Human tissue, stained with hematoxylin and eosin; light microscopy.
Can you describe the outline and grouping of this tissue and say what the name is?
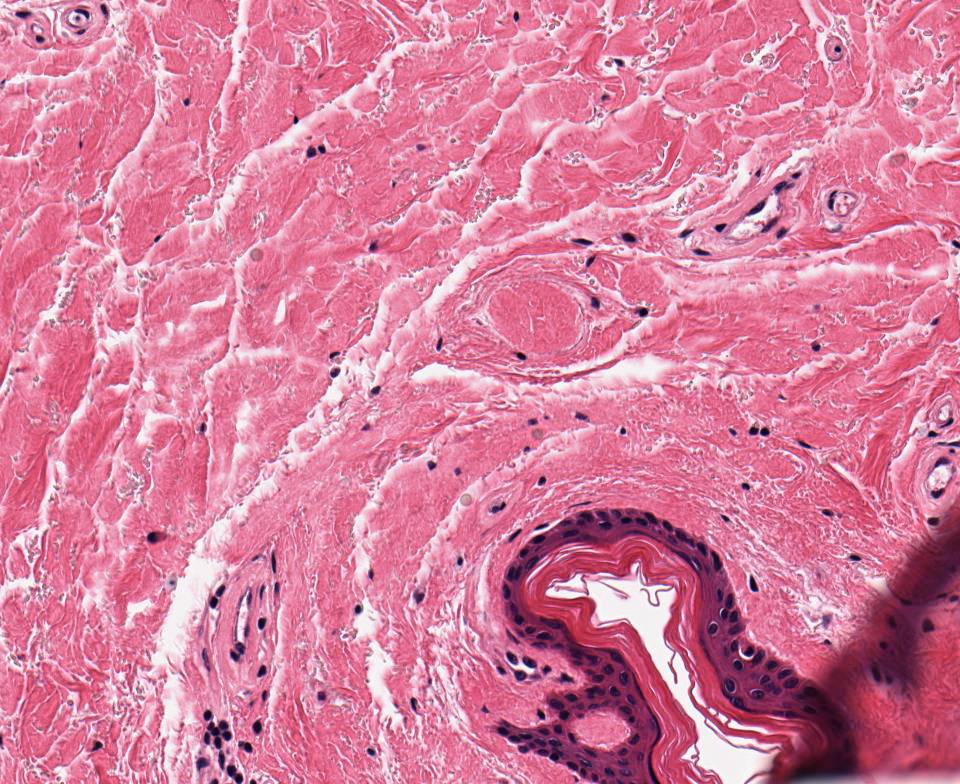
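Field: mostly densely packed pink fibrous bundles with sparse nuclei. Duct: a single one, at lower right, lined by several cell layers with dark, crowded nuclei. Duct lumen: wavy, layered, bright red material. Near the centre: an oval bundle of pink fibres in a thin concentric sheath. This is skin of the suprapubic region.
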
